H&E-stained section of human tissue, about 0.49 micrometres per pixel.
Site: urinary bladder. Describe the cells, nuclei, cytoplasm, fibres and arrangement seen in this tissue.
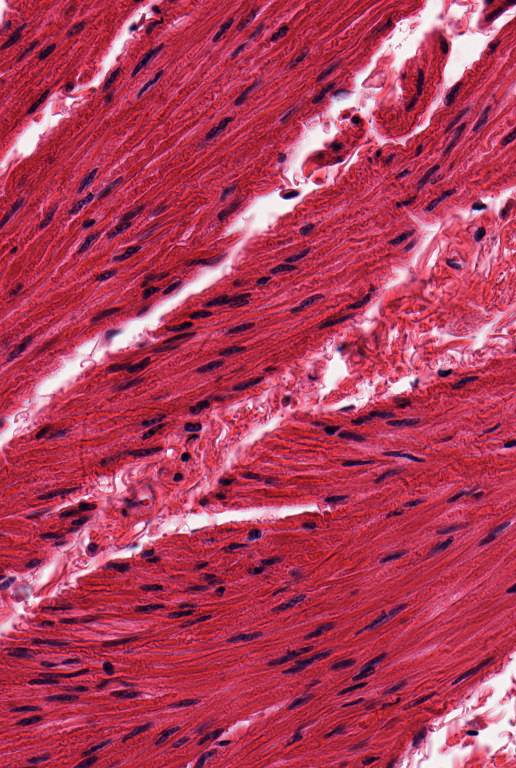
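Broad bundles of fibres are separated by narrow white clefts running parallel to them. Within the fibres, nuclei are elongated and cigar-shaped, their long axes aligned with the fibres. Eosin stains the fibre cytoplasm a deep, intense red. In the clefts of the middle and right of the field lies loose, wispy connective tissue with scattered small dark nuclei.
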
